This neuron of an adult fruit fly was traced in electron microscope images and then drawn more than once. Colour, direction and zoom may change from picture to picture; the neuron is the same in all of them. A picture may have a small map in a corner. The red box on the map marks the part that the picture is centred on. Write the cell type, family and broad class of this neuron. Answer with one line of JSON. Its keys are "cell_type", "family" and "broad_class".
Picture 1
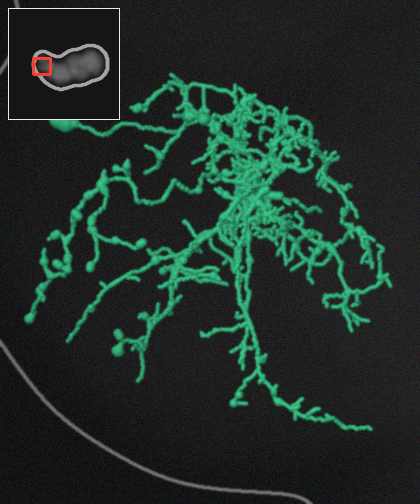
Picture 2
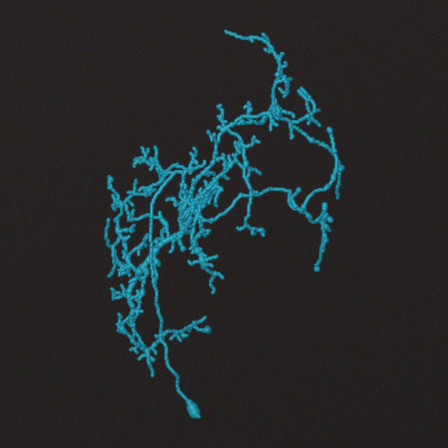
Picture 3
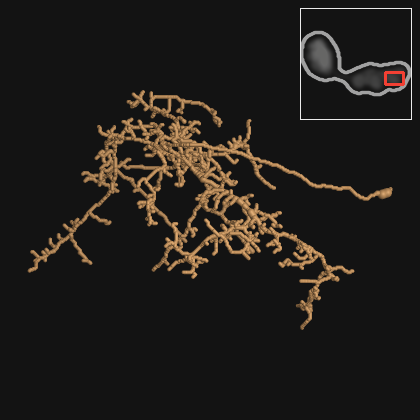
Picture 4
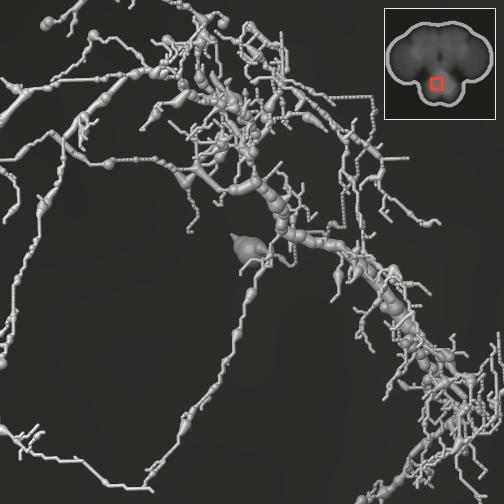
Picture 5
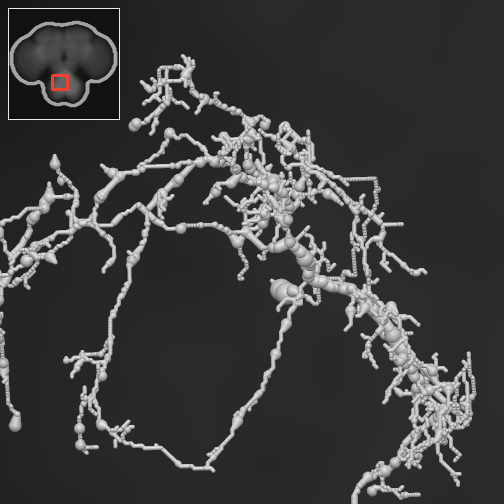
{"cell_type": "IN03A026_c", "family": "hemilineage 03A", "broad_class": "nerve-cord intrinsic neuron"}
